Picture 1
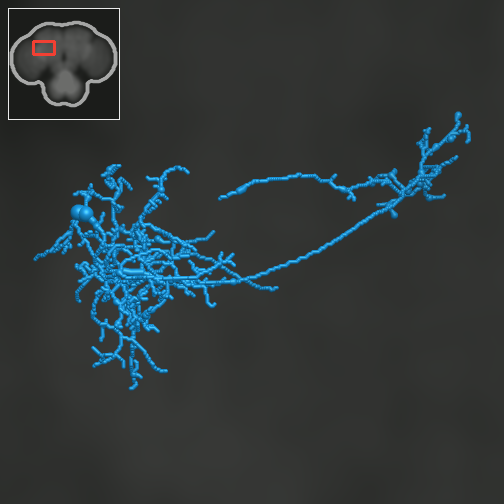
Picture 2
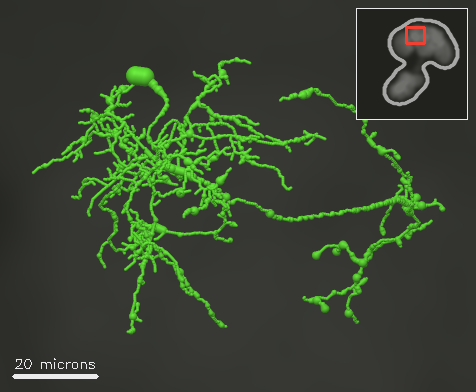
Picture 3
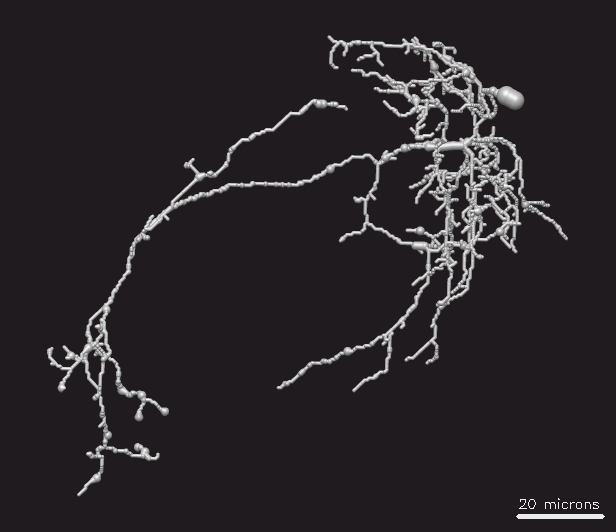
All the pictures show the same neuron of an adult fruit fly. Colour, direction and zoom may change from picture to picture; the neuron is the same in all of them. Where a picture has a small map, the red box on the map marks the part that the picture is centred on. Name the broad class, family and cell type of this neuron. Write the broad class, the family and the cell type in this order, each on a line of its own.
central-brain intrinsic neuron
hemilineage VLPl2_medial
AVLP198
